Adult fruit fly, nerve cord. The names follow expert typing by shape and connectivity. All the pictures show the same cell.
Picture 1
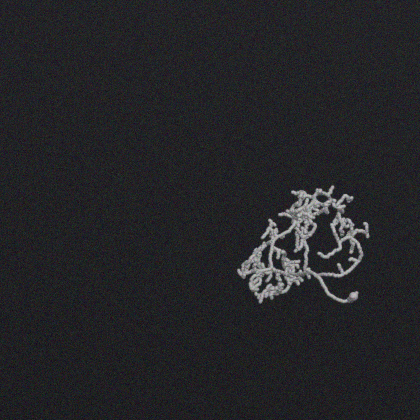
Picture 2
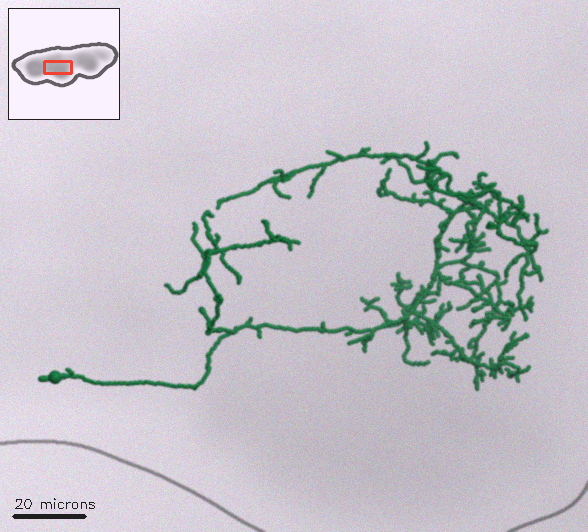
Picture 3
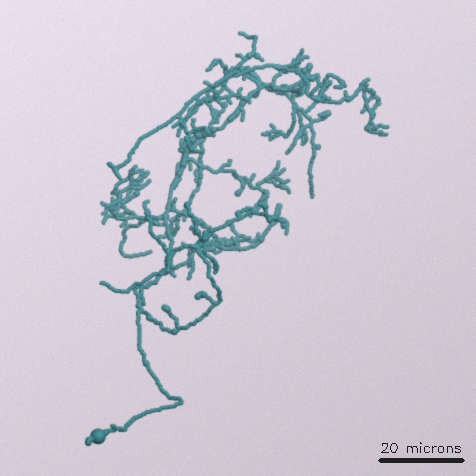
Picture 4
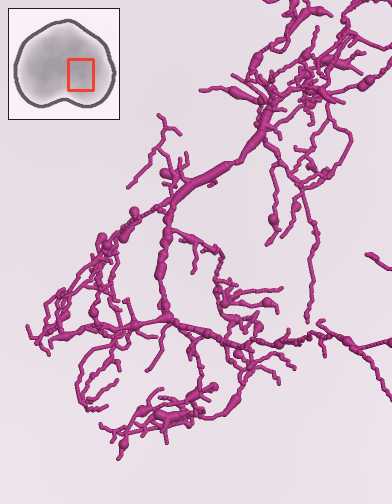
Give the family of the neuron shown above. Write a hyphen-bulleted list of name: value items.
- family: hemilineage 16B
